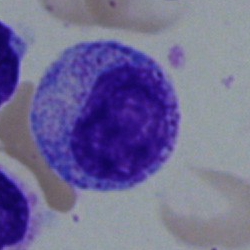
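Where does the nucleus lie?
Off-centre, towards the right side of the cell, with the cytoplasm forming a crescent on the left side.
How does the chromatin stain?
Dark purple, with a few small paler patches.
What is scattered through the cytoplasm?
Fine purple granules.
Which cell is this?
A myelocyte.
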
